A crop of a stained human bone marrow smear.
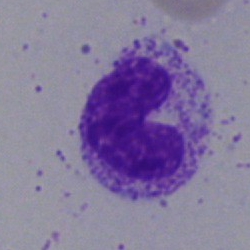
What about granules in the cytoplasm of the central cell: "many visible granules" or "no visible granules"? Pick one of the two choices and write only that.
Many visible granules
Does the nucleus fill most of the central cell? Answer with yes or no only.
Yes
